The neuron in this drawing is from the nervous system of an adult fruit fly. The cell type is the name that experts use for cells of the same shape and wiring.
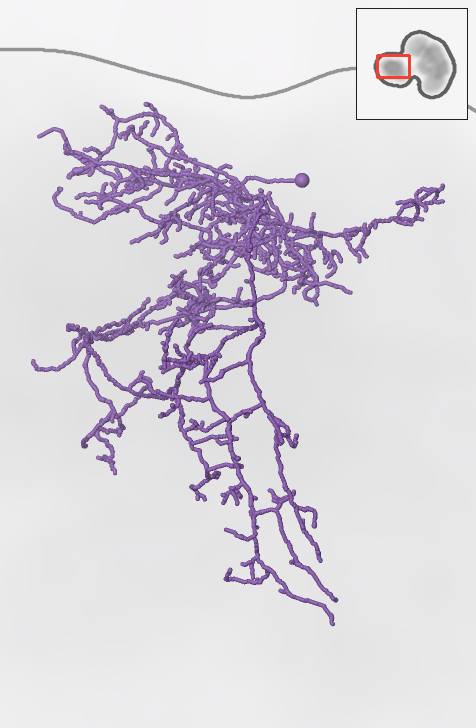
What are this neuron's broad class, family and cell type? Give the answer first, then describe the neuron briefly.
It is a nerve-cord intrinsic neuron. The family is hemilineage 17B. The cell type is IN17B014. More than a hundred branch ends can be seen. In this view it is taller than it is wide.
